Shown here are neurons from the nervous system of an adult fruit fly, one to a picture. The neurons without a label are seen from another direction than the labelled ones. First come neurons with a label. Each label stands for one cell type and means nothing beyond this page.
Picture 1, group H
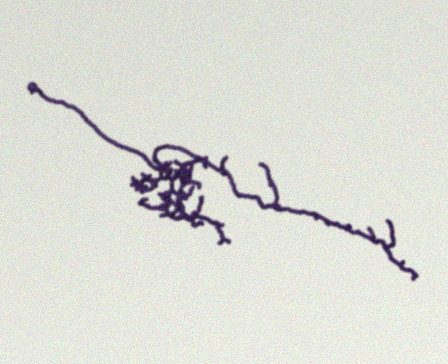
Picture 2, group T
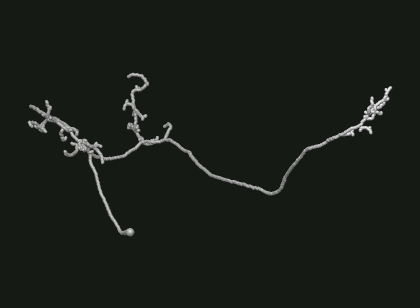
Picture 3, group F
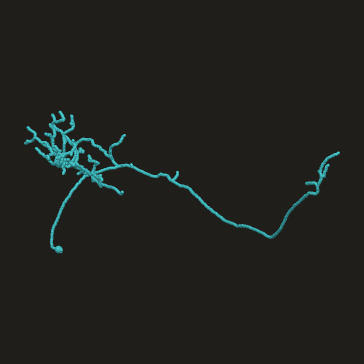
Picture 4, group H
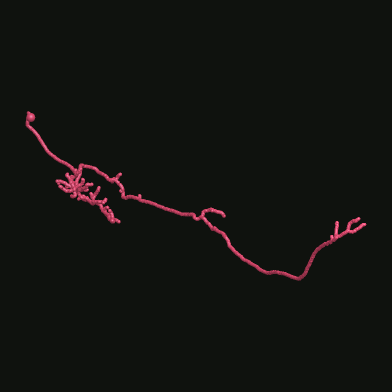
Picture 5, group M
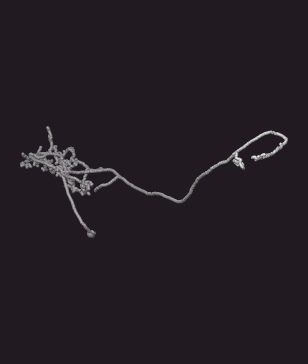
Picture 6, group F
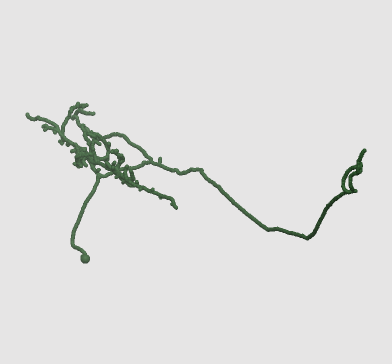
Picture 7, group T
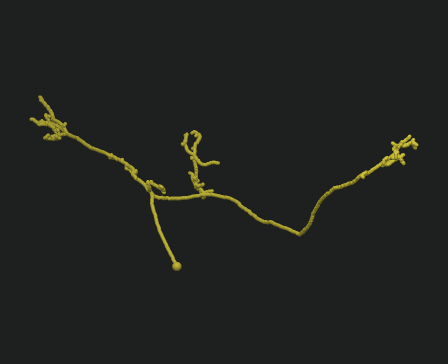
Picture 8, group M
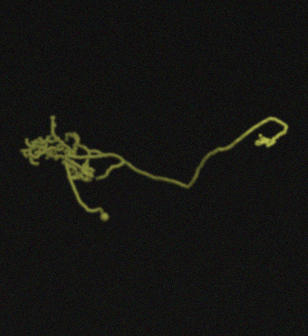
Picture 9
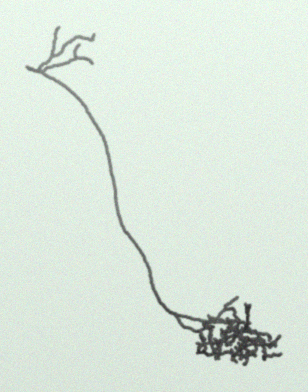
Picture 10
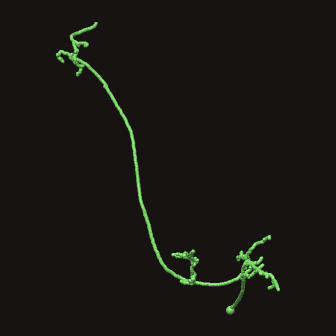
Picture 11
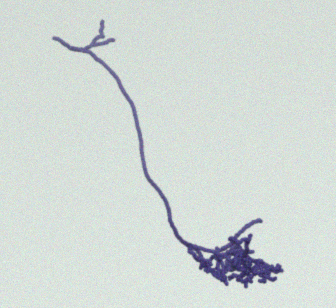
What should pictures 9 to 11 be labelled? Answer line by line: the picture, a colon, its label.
9: group M
10: group T
11: group M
